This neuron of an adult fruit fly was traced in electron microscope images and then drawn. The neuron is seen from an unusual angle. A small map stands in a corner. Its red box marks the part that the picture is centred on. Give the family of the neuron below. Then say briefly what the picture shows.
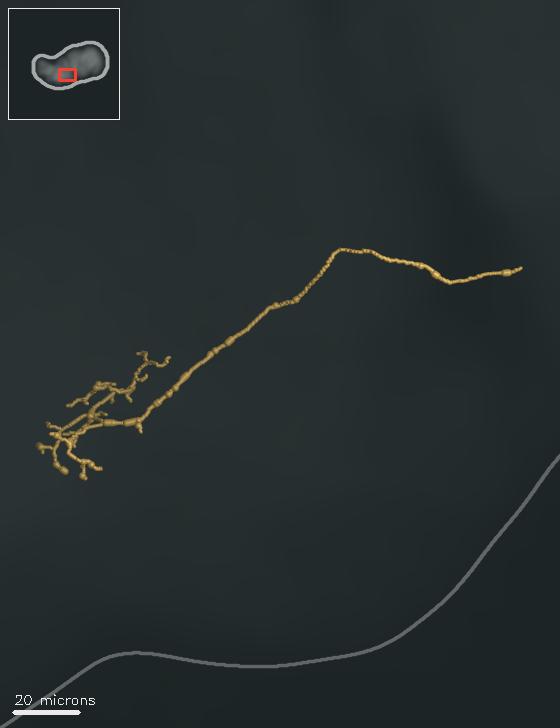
The name of its family is class mechanosensory tactile. Its broad class is sensory neuron entering the nerve cord. The drawing shows no cell body. By the scale bar it is about 150 microns wide in this view.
